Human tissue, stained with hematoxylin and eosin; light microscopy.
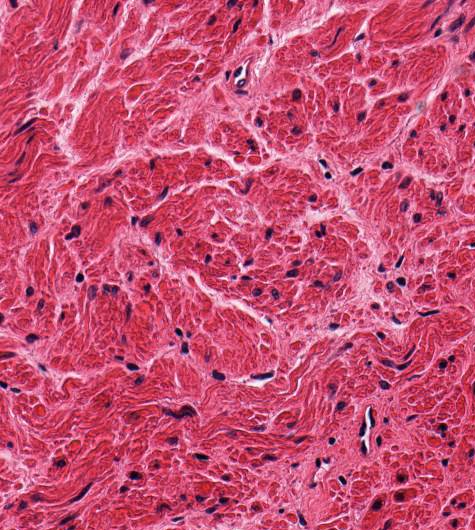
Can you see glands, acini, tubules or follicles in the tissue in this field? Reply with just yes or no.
No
